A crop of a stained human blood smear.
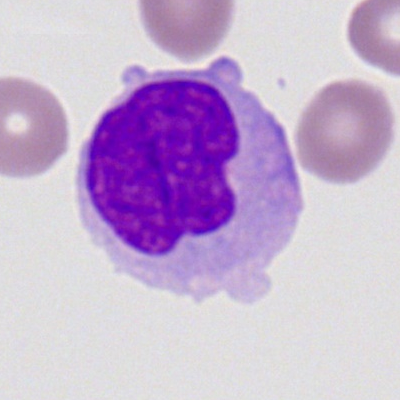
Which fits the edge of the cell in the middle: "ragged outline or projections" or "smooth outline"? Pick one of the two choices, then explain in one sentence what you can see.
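Ragged outline or projections. Small rounded blebs bulge from the top edge of the cell.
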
